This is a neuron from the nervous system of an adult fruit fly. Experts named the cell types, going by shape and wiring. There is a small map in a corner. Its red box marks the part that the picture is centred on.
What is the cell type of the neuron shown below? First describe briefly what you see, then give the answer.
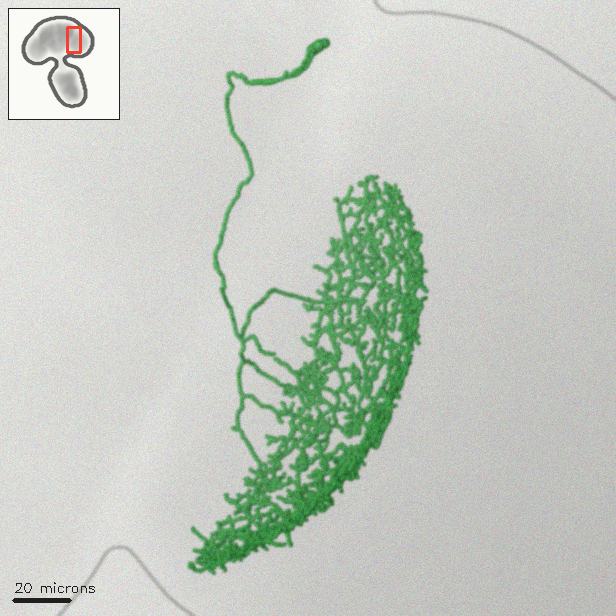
The cell body can be seen at the top of the picture. From top to bottom in the picture it spans about 190 microns. This is an optic-lobe intrinsic neuron. The cell type is Li11b.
